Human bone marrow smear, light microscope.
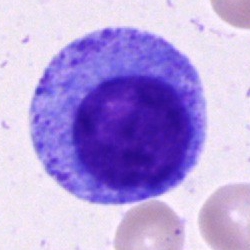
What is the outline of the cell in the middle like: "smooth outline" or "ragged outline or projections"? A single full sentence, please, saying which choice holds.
The cell is bounded by a smooth edge without blebs or tags.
